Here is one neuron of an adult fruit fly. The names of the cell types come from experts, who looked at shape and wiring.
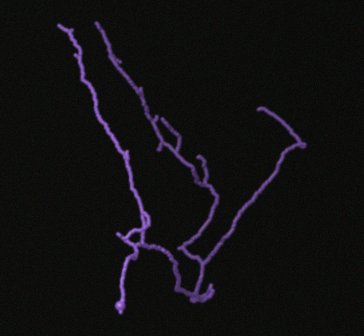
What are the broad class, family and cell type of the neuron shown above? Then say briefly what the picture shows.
Its broad class is central-brain intrinsic neuron. Its family is hemilineage LB19. It is of cell type PS357. In this view it is about as wide as it is tall.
